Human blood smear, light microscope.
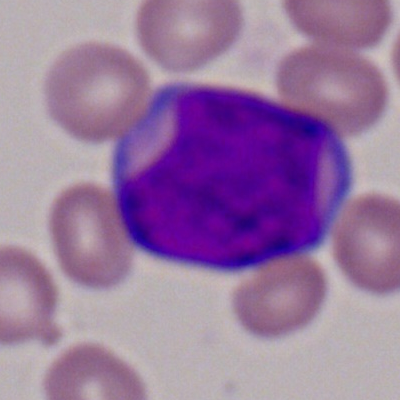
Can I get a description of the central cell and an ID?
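Quick look at this one: the outline is angular, with several fairly straight sides. Most of the cell is nucleus. There are pale, lighter patches at the left and right edges, and no granules turn up in the cytoplasm. That's a myeloblast.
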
